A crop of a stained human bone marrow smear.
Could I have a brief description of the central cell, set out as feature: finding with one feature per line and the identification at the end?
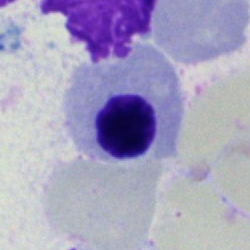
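Nucleoli: none visible.
Cytoplasm: wide rim, more area than nucleus.
Colour: pale greyish lavender.
Granules: absent.
Identity: erythroblast.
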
